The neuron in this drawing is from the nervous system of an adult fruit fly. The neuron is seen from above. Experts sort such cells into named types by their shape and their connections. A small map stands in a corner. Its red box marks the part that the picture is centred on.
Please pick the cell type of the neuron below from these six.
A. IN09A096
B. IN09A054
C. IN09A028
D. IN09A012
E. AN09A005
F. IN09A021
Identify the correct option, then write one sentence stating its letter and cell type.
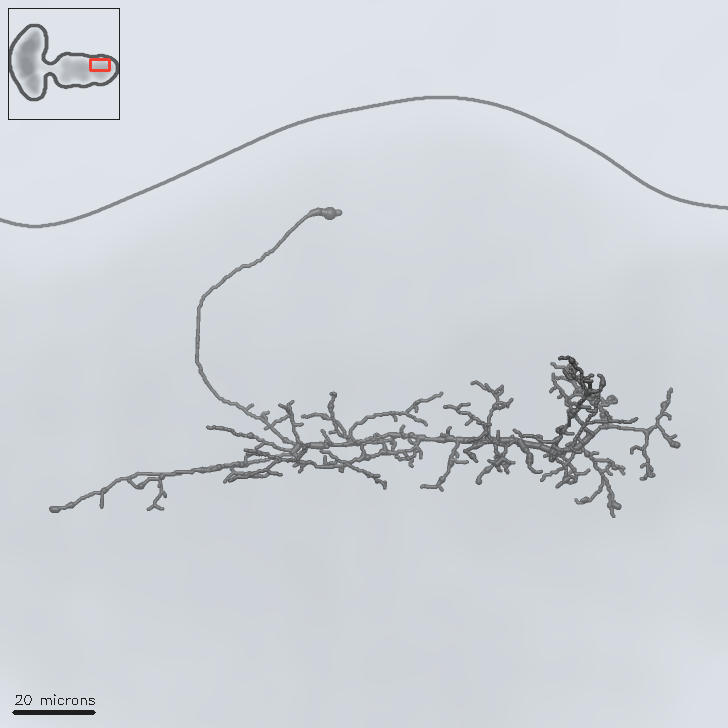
Option C holds the cell type of the neuron, IN09A028.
